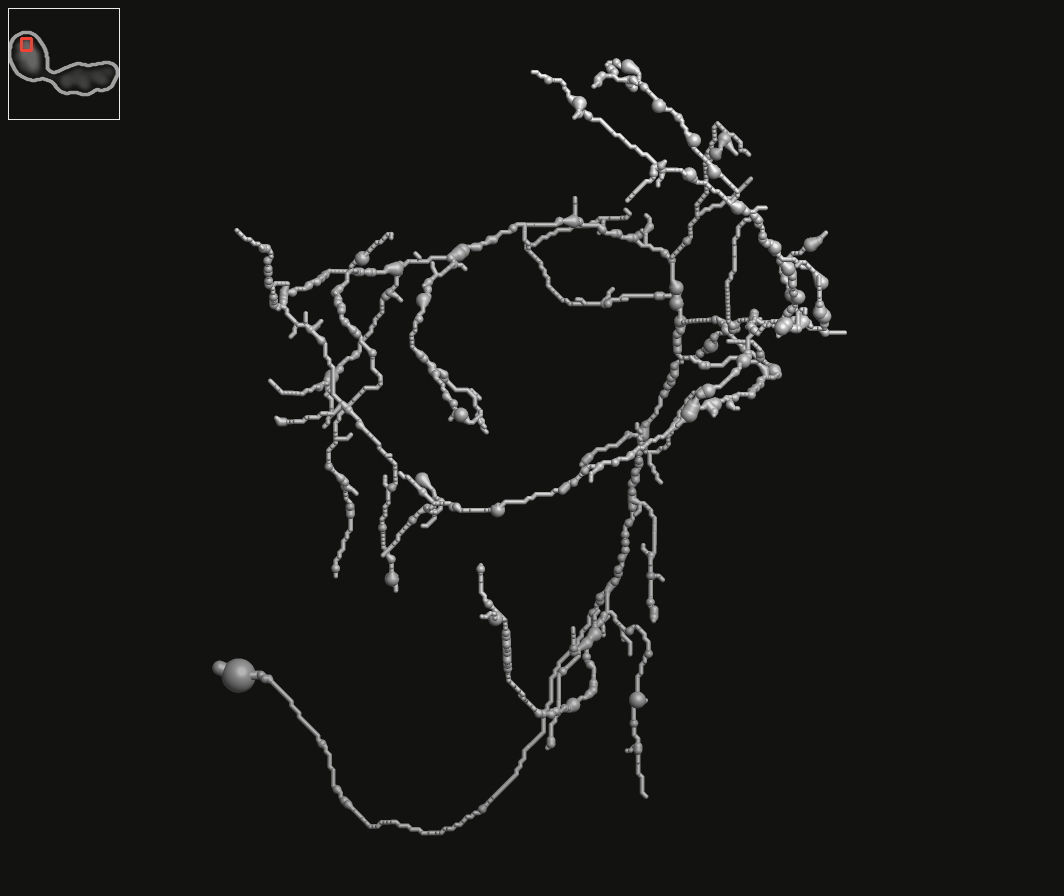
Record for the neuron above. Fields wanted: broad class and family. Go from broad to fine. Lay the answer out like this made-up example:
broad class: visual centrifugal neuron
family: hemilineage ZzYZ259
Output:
broad class: central-brain intrinsic neuron
family: hemilineage SLPal5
